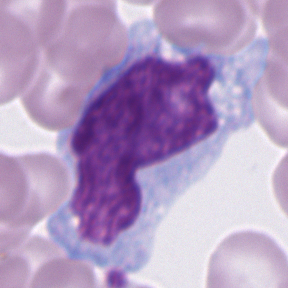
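Monocyte in a stained smear of peripheral blood. The elongated nucleus runs from the upper right toward the lower left, its chromatin fine and lacy with a strand-like pattern rather than coarse clumps. The abundant pale grey-blue cytoplasm holds small clear vacuoles, most visible on the right side of the cell.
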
